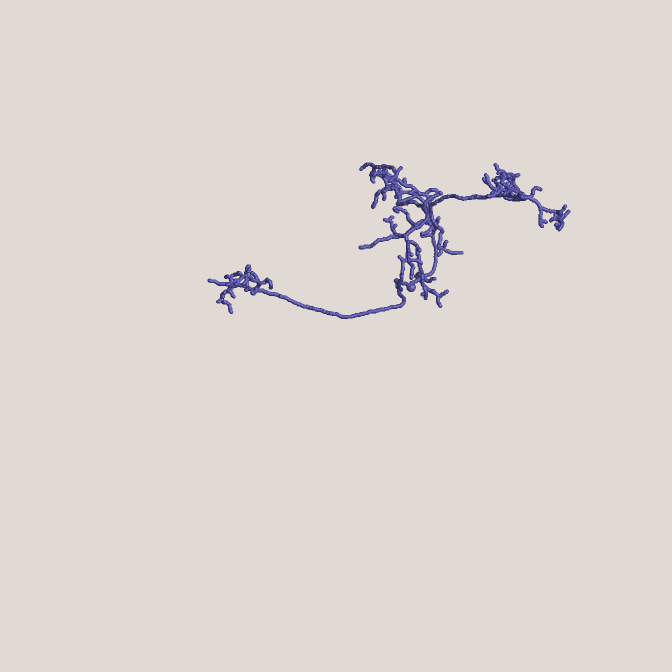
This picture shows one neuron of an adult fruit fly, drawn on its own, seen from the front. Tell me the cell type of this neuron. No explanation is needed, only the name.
CL328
